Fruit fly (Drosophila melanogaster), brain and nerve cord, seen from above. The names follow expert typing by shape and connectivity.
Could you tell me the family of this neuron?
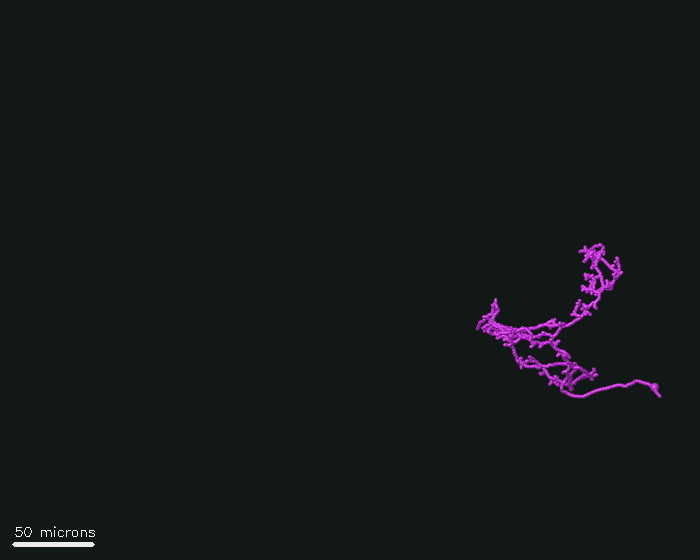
hemilineage SLPp&v1_posterior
